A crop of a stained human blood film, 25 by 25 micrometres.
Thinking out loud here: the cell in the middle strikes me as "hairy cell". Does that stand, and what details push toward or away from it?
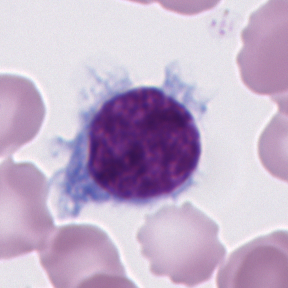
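What catches my eye first is the ragged edge, fringed with many fine hair-like projections of cytoplasm. So yes, hairy cell fits this cell, rather than typical lymphocyte. The cytoplasm shows no distinct granules, and that would suit either name.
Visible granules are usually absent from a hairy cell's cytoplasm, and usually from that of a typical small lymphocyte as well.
The cytoplasm itself is pale blue, and just below the cell lies a red cell with a scalloped edge.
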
